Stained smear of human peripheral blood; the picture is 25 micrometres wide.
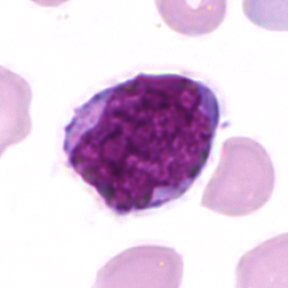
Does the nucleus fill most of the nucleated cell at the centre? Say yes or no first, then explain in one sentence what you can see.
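Yes. The cytoplasm forms only a thin rim around the nucleus.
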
